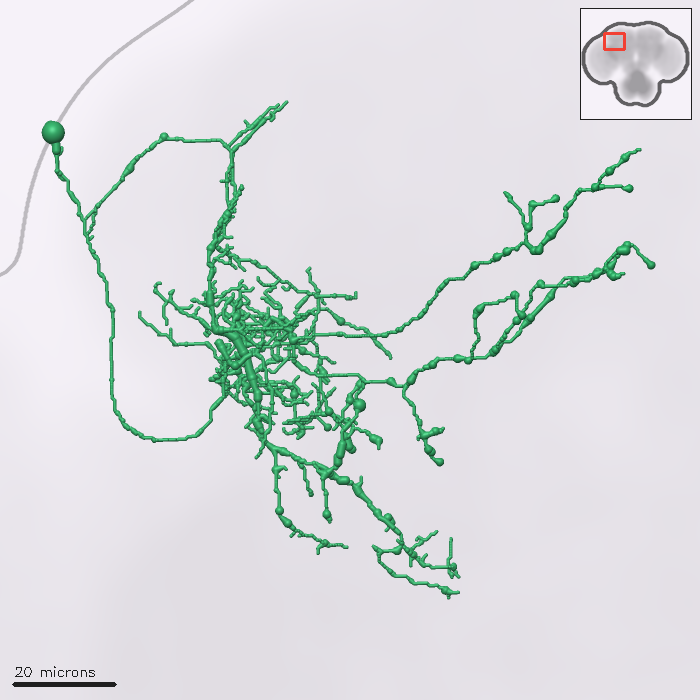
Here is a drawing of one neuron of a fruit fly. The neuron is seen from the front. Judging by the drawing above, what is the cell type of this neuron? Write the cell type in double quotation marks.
"LH007m"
